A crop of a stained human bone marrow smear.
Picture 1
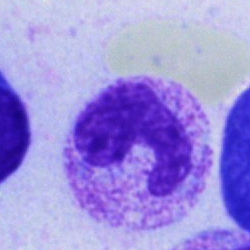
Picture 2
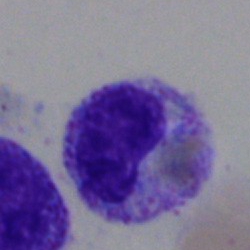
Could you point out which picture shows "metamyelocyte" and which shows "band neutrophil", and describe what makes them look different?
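Picture 1 shows a band neutrophil; picture 2 shows a metamyelocyte. In both, the central cell has a round or roughly round outline, and no nucleoli are visible in the nucleus. The band neutrophil has a smooth outline, cytoplasm without vacuoles, and a curved nucleus whose opening faces downward.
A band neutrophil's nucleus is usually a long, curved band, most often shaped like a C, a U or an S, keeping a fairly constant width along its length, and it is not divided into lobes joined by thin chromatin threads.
The metamyelocyte's nucleus, by contrast, is indented on its right side, giving it a kidney shape, and its chromatin is dense and deeply stained dark purple.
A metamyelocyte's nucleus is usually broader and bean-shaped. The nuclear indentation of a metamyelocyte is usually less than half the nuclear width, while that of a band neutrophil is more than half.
In the metamyelocyte the cytoplasm is widest on the right, beside the indentation, where a pale clear area lies. In picture 1, a pale red cell without a nucleus lies just above and to the right of the band neutrophil.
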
